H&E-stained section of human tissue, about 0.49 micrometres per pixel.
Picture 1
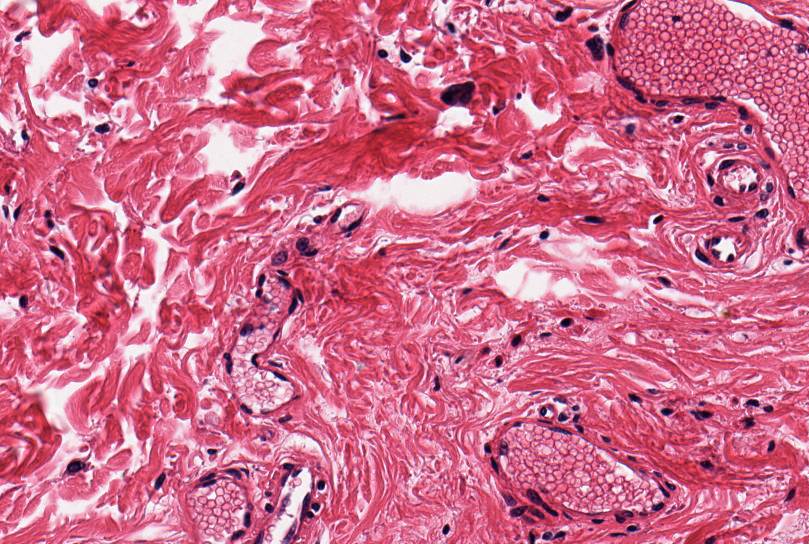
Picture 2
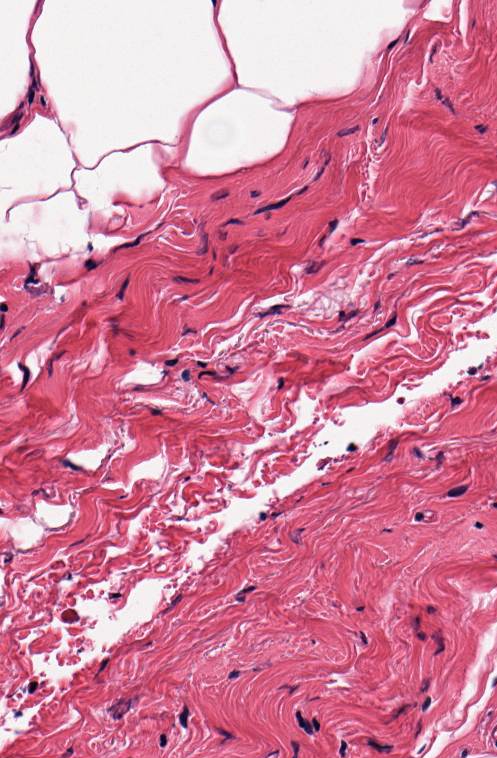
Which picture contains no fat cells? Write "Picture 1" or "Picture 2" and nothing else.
Picture 1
